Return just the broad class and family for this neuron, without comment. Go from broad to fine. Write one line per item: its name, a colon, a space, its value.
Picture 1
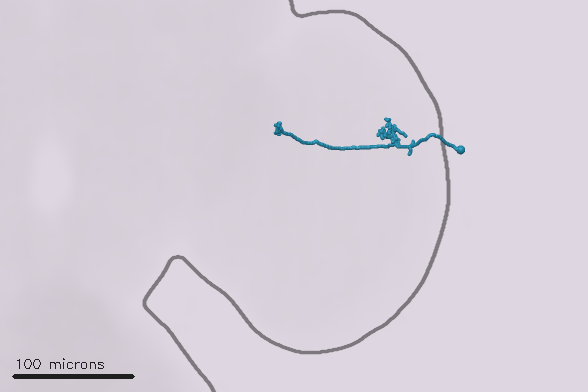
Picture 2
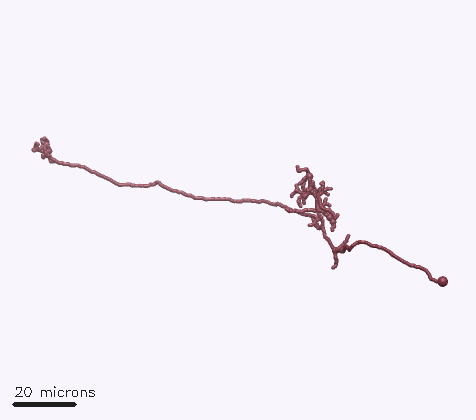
broad class: optic-lobe intrinsic neuron
family: Tm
